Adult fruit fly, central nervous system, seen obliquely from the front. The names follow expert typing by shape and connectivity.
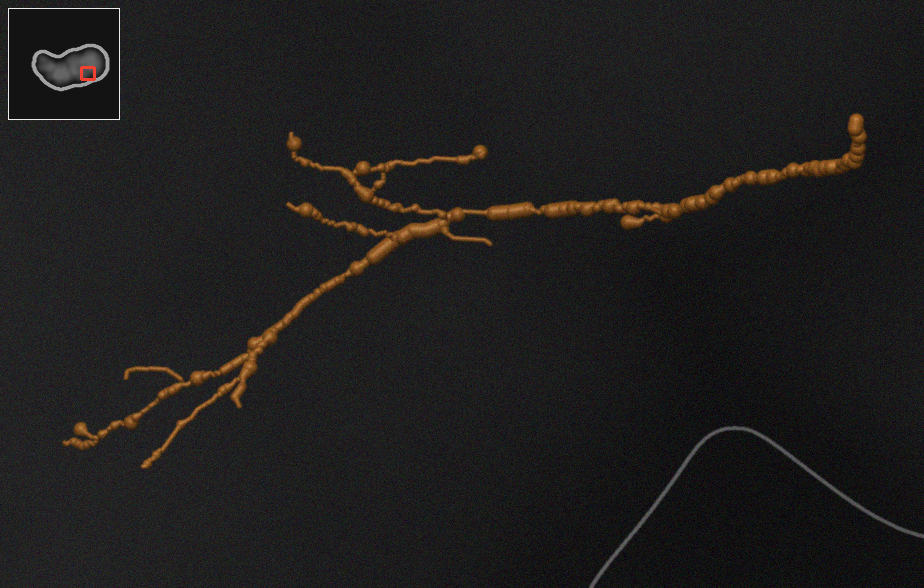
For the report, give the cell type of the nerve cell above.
JO-FD1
